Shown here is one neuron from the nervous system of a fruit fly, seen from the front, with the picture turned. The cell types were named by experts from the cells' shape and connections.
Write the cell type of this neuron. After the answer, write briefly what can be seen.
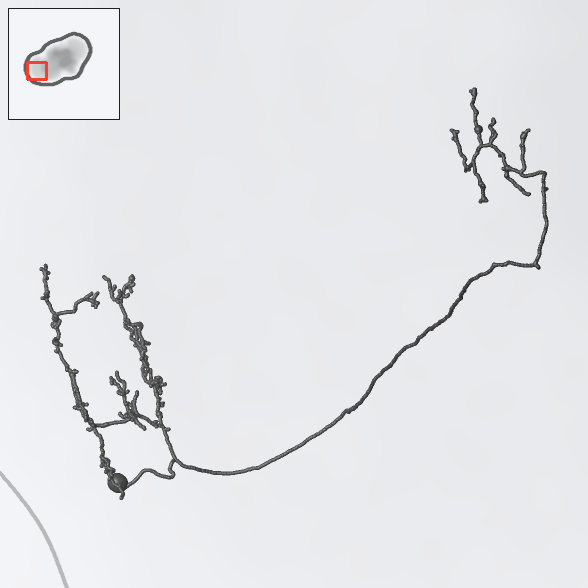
The cell type is Tm36. It is an optic-lobe intrinsic neuron. In this view it is about as wide as it is tall.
